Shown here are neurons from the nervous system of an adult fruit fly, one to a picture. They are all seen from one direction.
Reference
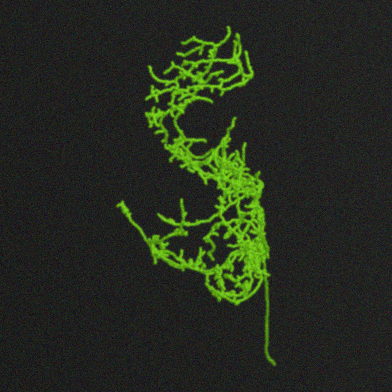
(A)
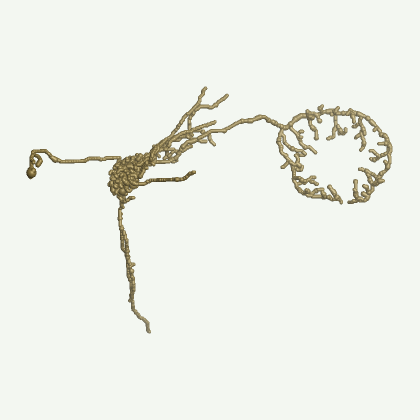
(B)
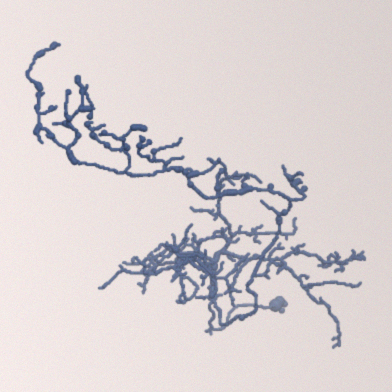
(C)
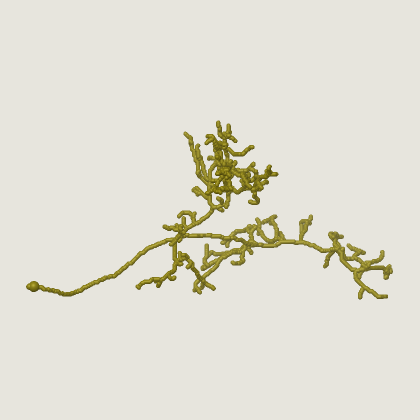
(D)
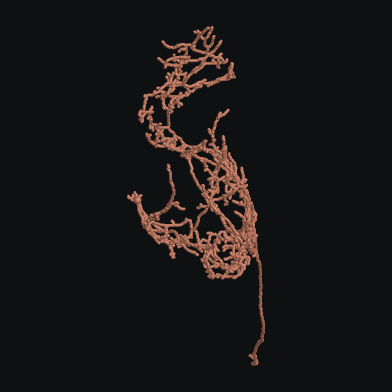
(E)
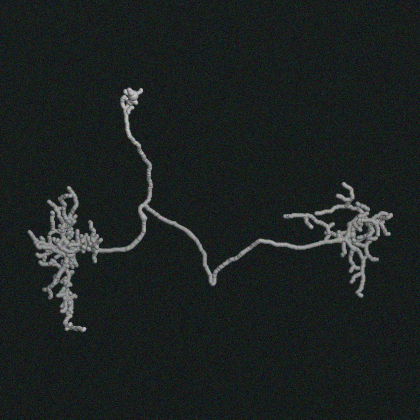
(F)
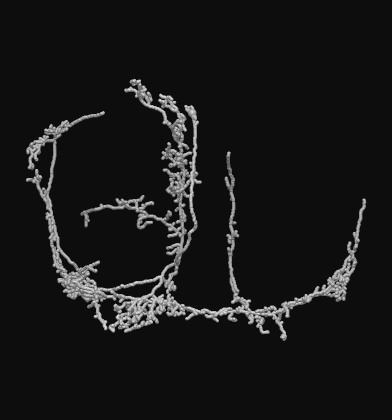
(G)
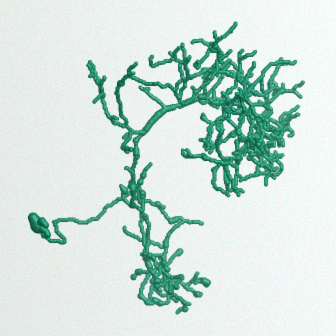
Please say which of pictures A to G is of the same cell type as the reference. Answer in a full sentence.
Picture D shows a neuron of the same cell type.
